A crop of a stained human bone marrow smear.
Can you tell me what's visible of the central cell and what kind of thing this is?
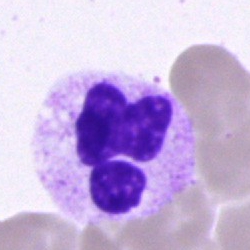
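Nucleus divided into three lobes, one lying below the other two. Cytoplasm pale pinkish-lilac, with fine lilac granules scattered through it. Segmented neutrophil.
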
